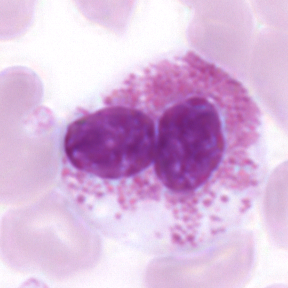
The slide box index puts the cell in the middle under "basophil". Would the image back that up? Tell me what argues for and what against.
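Basophil does not fit; the cell is an eosinophil. First point: the nucleus shows two lobes of about the same size, in view rather than buried under granules, which counts against basophil.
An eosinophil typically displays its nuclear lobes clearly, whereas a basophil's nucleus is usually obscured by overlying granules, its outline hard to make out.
Second point: the chromatin is dark purple and densely condensed, and it can be seen.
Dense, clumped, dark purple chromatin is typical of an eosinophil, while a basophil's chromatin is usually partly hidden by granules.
Third point: the cytoplasm holds many coarse, round, reddish-orange granules, fairly uniform in size. Fourth point: neither lobe shows a nucleolus. The picture itself is slightly soft in focus.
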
